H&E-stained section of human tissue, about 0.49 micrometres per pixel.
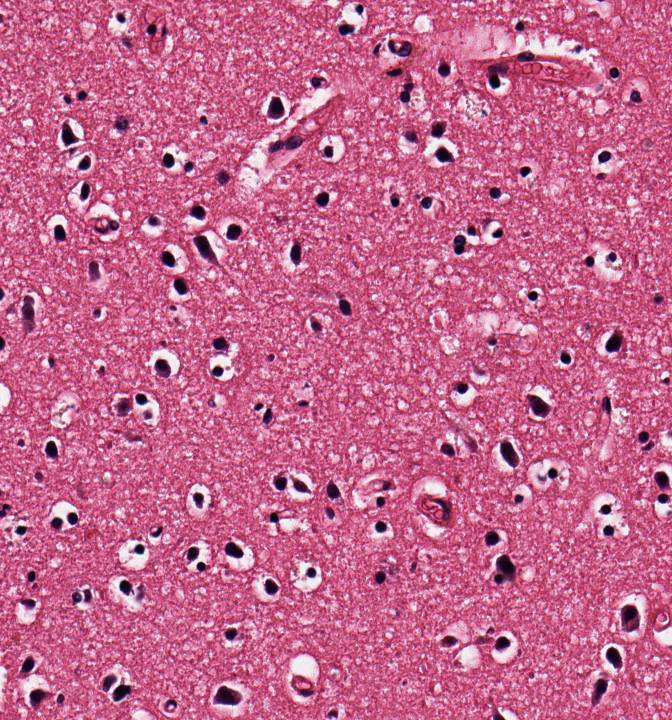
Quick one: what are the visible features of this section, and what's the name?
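Uniform sheet of pink, finely granular matrix, stippled with many tiny clear vacuoles; cells scattered singly. Most cells: small, dark, solidly stained nucleus inside a clear, empty halo. Some, scattered across the field: angular or triangular, darkly stained outlines. Tissue: cerebral cortex.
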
